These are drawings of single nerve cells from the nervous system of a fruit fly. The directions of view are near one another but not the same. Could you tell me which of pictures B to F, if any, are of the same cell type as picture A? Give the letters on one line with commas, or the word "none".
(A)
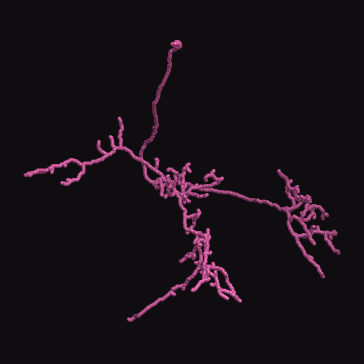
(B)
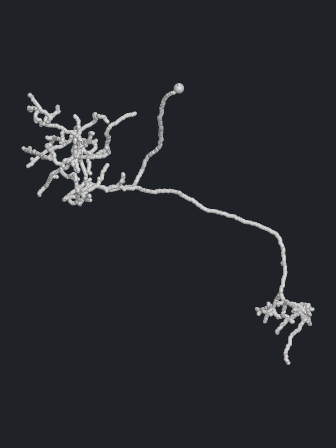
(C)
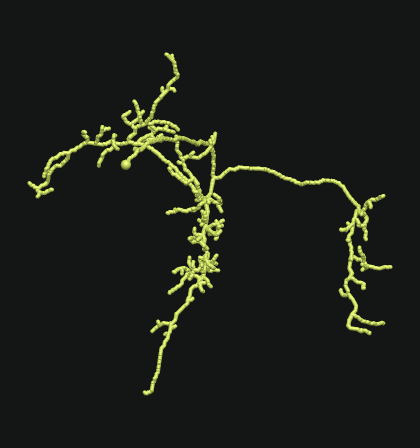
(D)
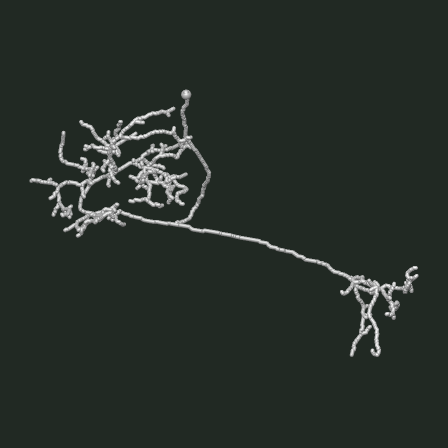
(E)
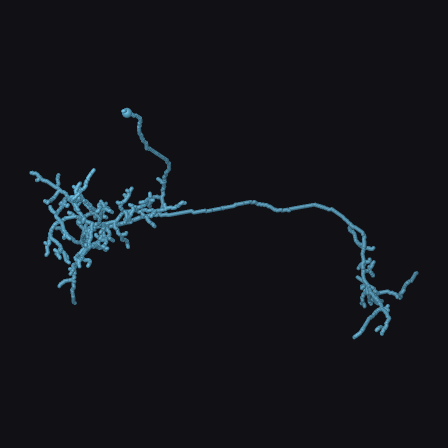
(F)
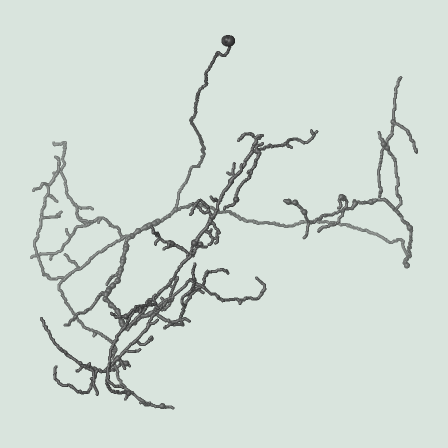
C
